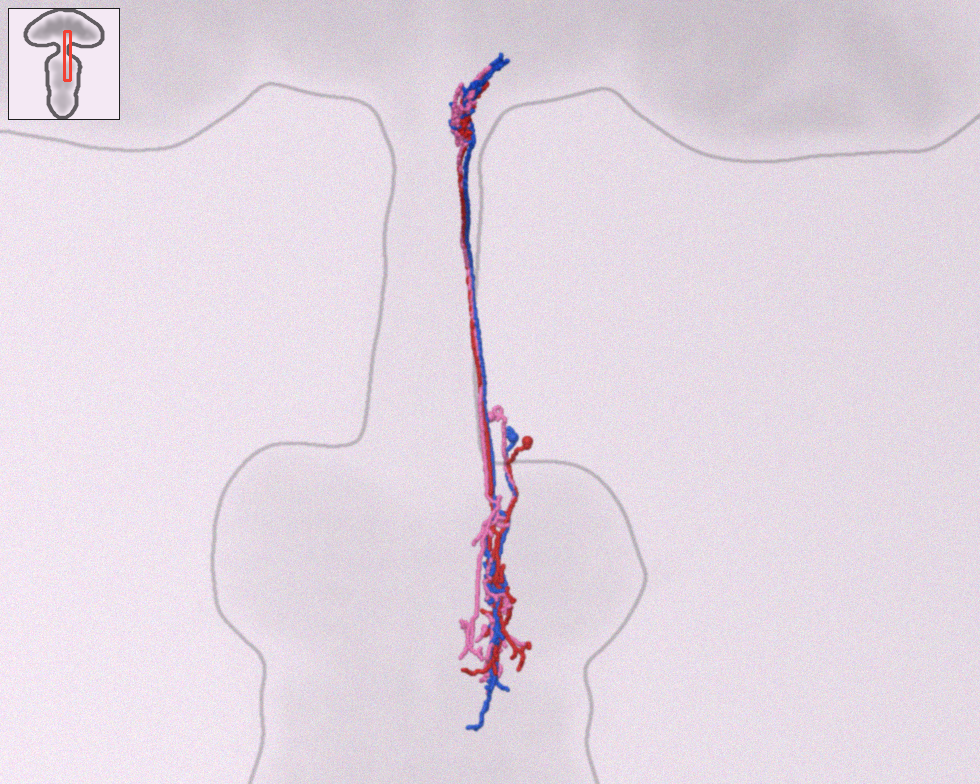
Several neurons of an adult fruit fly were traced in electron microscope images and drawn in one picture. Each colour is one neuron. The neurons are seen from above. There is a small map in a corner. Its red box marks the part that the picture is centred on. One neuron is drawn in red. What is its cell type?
AN16B078_d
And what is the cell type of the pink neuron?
AN16B112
